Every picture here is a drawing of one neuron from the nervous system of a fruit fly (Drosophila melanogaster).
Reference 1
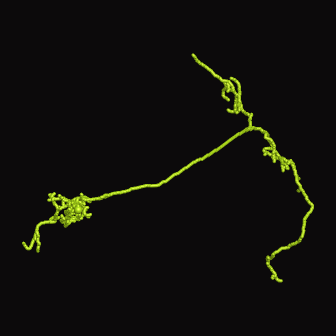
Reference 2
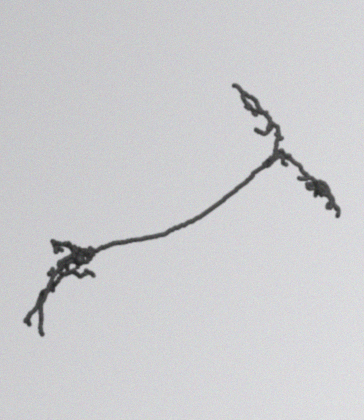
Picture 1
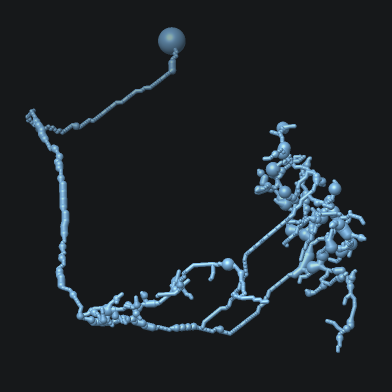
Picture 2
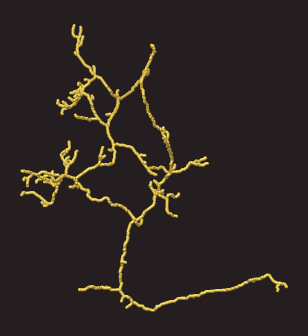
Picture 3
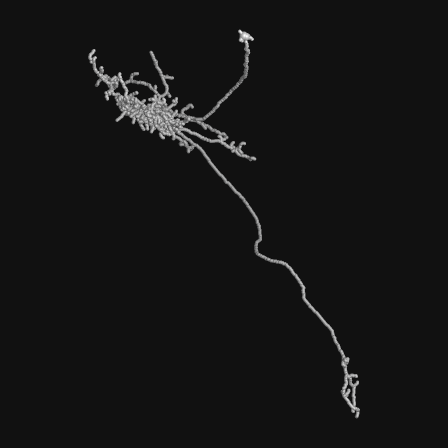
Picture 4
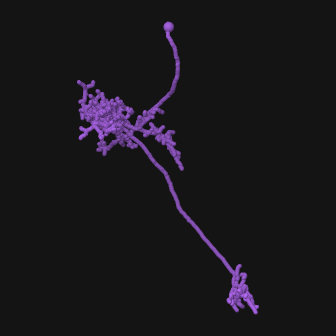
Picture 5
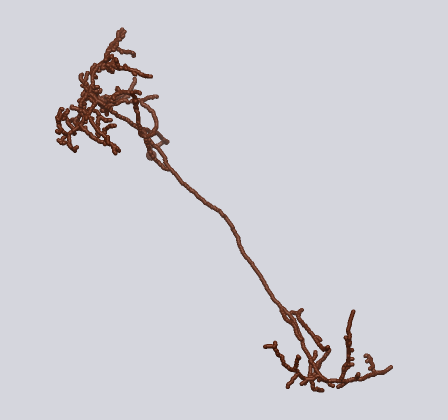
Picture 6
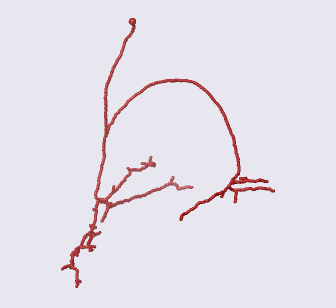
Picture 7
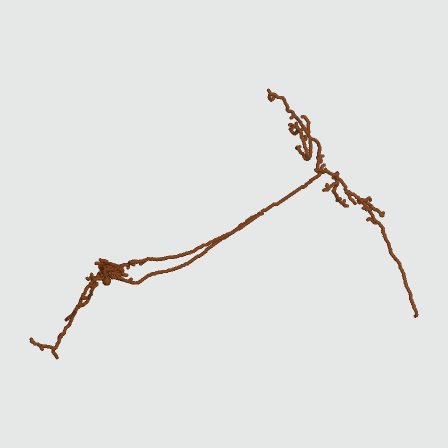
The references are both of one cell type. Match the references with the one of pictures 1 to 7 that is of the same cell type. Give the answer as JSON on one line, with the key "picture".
{"picture": 7}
